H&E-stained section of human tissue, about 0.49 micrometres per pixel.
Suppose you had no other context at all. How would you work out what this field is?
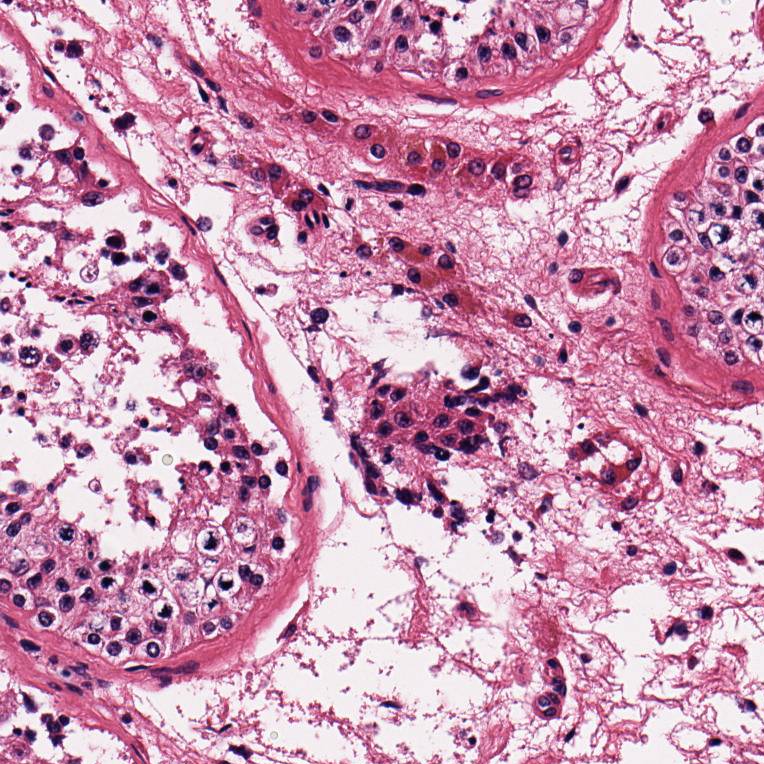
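This is seminiferous tubule, cut as three rounded profiles at the left, the top centre and the right edge. Each is filled with many layers of rounded germ cells rather than a single lining layer.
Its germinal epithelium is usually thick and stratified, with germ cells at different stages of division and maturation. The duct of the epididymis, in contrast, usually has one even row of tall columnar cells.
Clusters of Leydig cells with abundant deep-pink cytoplasm and round nuclei lie in the upper-central interstitium.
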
